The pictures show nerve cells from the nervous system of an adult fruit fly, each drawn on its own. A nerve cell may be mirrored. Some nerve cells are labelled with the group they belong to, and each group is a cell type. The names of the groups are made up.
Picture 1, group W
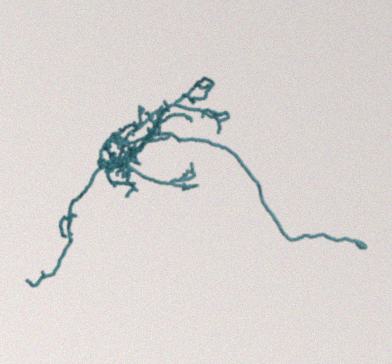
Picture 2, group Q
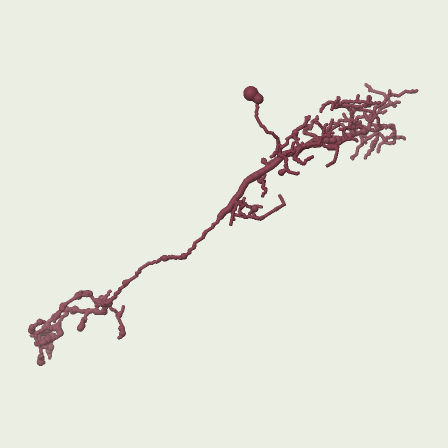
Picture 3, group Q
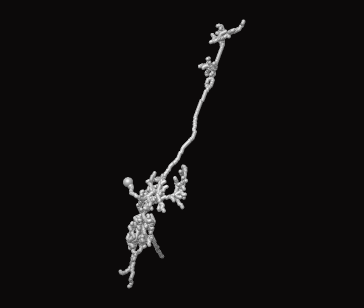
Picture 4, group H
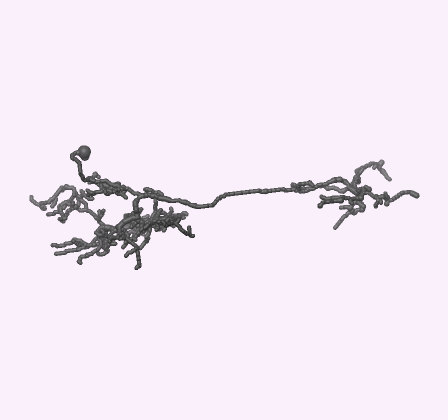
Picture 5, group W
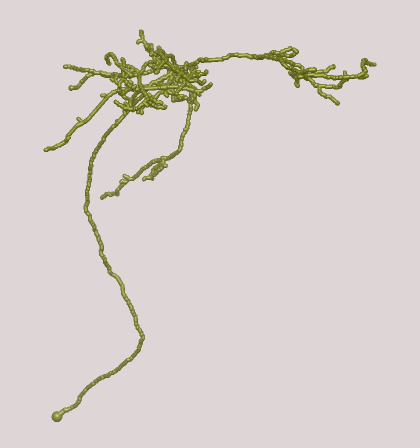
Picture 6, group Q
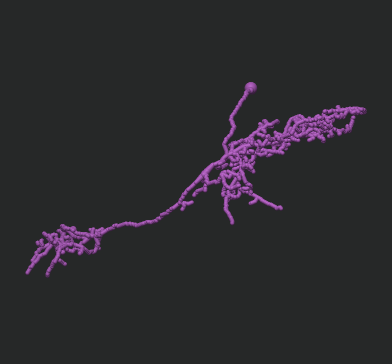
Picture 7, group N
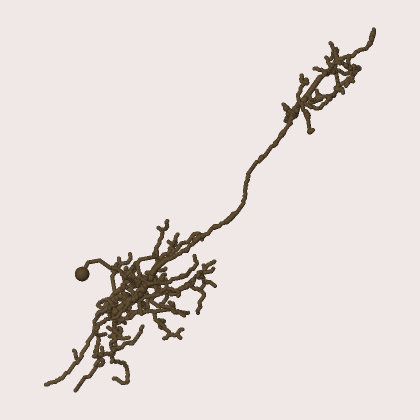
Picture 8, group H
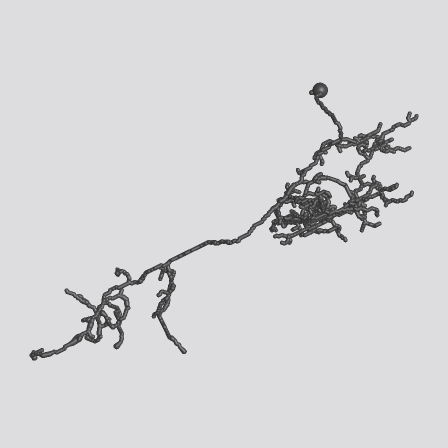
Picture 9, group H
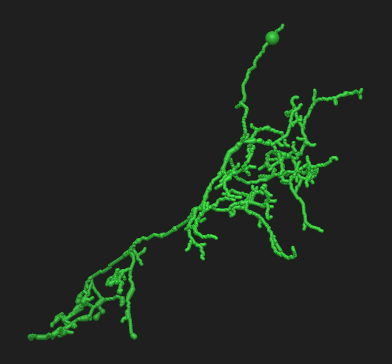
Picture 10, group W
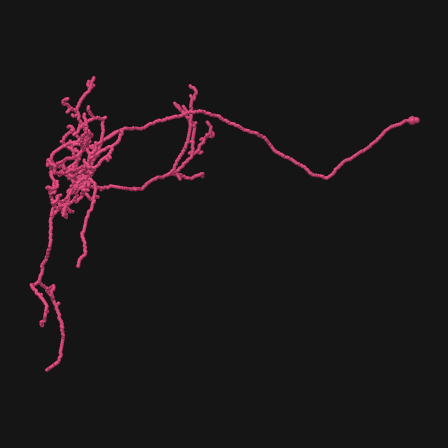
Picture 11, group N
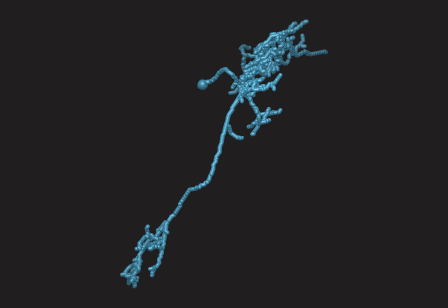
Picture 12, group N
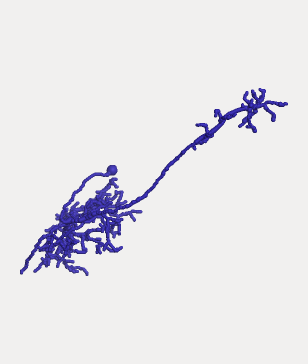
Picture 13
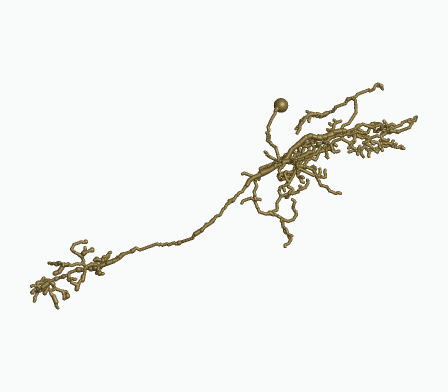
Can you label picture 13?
group N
